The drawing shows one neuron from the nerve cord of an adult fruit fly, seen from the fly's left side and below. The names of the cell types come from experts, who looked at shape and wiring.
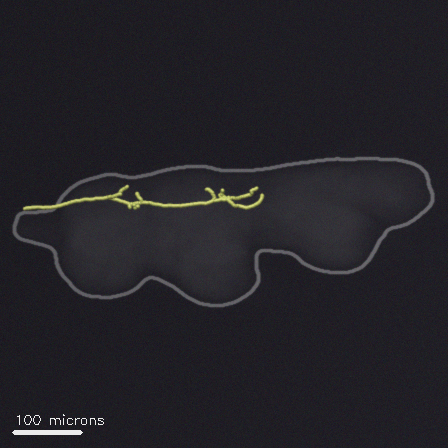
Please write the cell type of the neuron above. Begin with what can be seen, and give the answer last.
The drawing shows no cell body. From left to right in the picture it spans about 350 microns. This is a descending neuron. Its cell type is DNpe004.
